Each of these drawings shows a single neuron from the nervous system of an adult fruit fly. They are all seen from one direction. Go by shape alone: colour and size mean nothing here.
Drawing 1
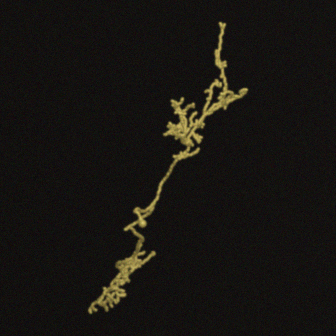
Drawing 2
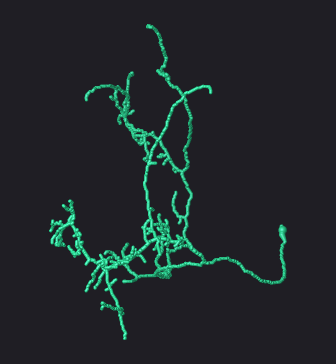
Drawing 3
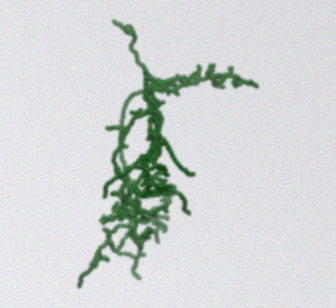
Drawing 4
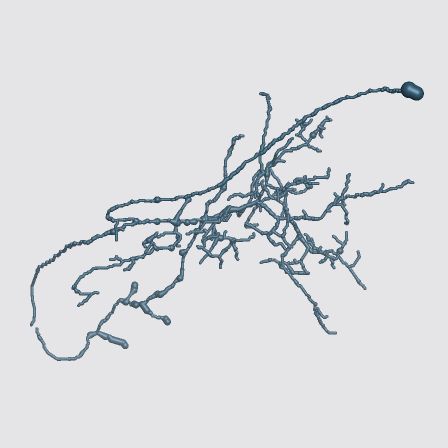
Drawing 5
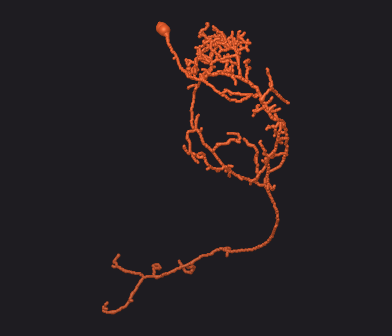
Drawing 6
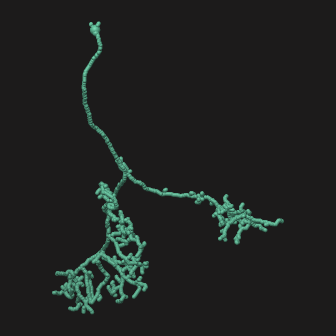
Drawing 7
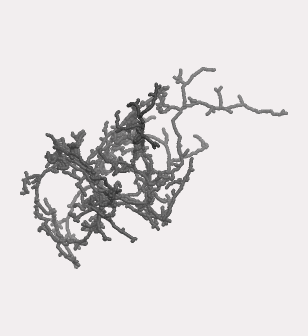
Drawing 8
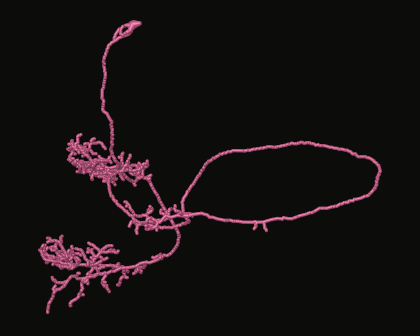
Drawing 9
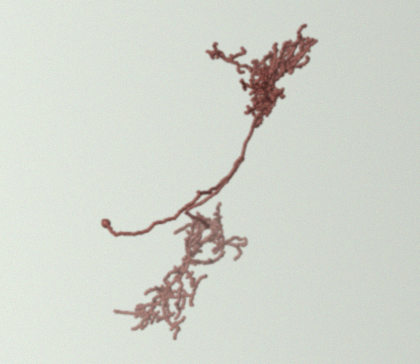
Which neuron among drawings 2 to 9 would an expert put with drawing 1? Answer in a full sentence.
The neuron in drawing 9 is of the same cell type.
